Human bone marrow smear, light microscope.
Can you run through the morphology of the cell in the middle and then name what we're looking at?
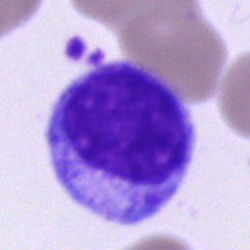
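The cell is round to slightly oval, with a smooth outline. Throughout the nucleus, the chromatin stains dark purple. The cytoplasm forms a crescent-shaped band on one side of the nucleus. The image is slightly blurred. This is a myelocyte.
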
